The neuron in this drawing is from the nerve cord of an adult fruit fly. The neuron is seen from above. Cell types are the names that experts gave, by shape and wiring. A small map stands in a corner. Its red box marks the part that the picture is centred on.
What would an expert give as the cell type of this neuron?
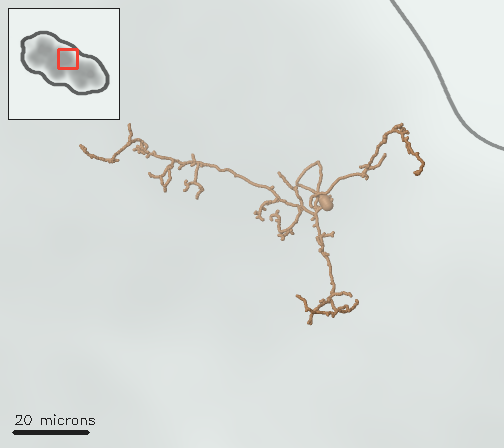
IN13A072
